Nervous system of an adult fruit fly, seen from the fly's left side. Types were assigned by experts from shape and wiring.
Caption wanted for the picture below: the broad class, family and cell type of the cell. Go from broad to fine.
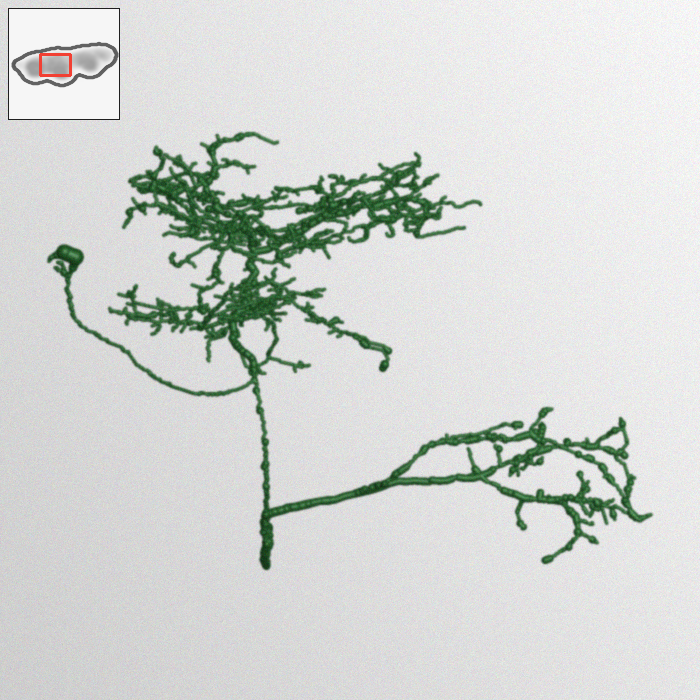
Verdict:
nerve-cord intrinsic neuron; hemilineage 01A; IN01A020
